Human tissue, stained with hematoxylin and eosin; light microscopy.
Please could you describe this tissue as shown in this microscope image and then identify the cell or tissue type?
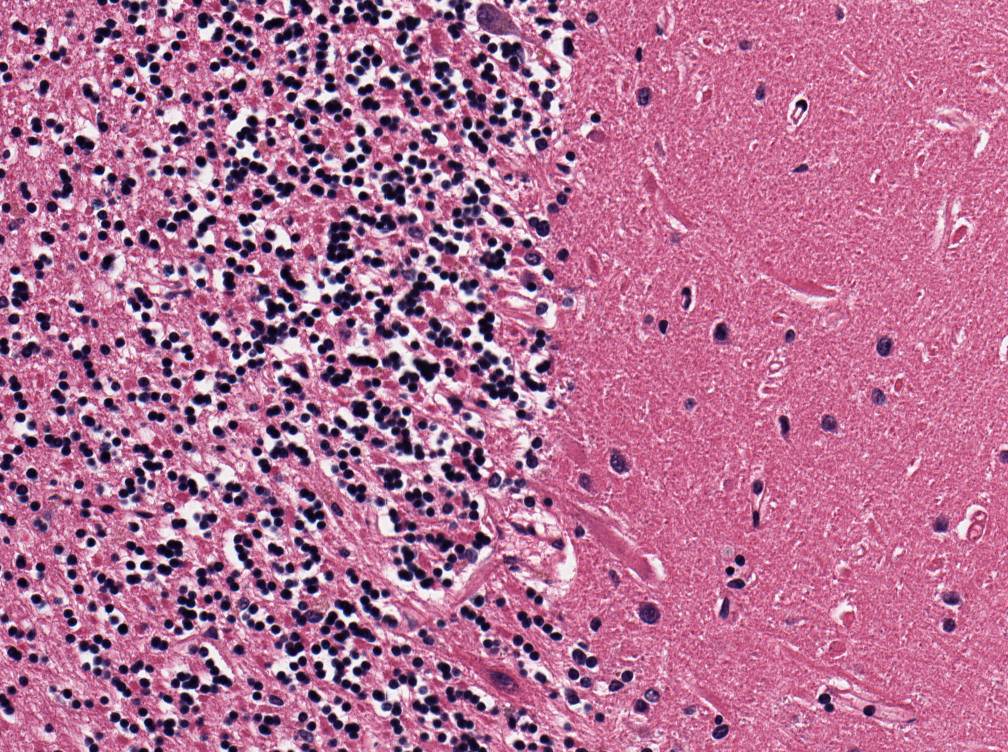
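See how the field splits at a fairly sharp boundary near the middle: sparsely cellular and pink on the right, densely cellular on the left. There, small, round, dark nuclei with very little visible cytoplasm are packed together, broken by small clear gaps and small pink cell-free islands. A few larger cells with more cytoplasm sit near the top and bottom of that left part, close to the boundary. This is cerebellum.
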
